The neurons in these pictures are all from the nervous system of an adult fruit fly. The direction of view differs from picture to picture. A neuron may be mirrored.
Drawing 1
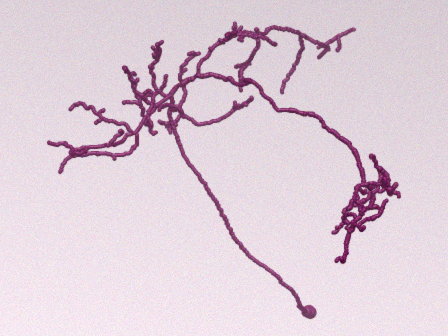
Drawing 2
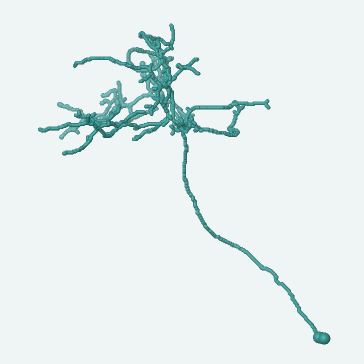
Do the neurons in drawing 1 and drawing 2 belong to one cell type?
yes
